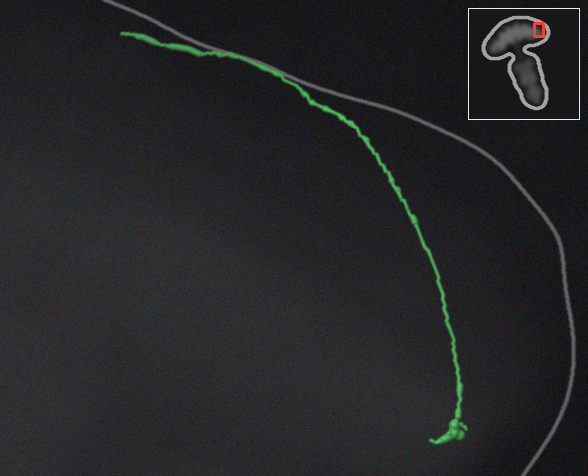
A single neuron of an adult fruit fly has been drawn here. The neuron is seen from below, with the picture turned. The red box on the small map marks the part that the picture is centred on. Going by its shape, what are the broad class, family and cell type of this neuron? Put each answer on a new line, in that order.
optic-lobe intrinsic neuron
L
L2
